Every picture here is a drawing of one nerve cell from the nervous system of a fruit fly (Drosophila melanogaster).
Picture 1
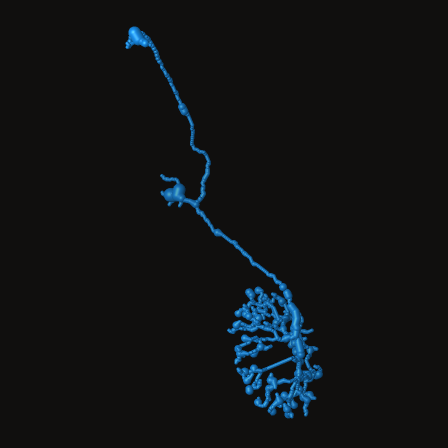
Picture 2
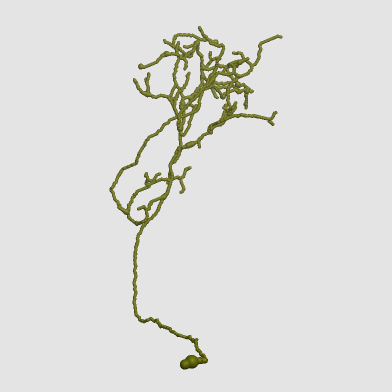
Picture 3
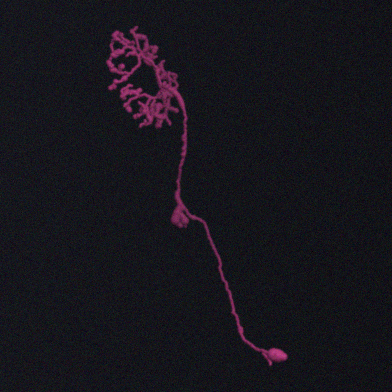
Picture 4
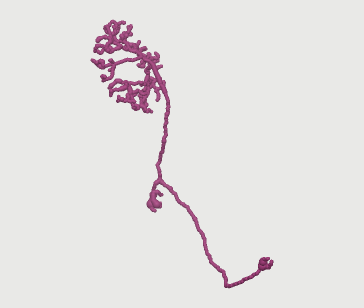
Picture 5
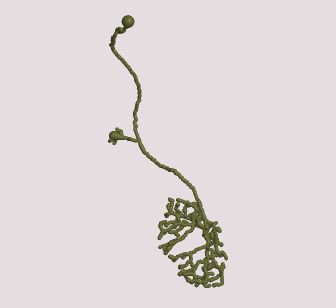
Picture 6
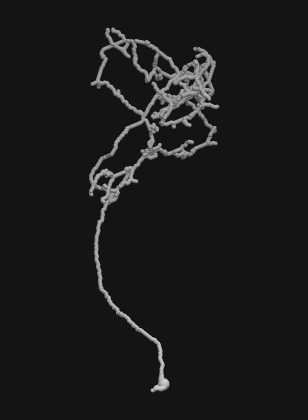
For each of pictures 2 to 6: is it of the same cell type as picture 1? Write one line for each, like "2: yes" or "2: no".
2: no
3: yes
4: yes
5: yes
6: no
